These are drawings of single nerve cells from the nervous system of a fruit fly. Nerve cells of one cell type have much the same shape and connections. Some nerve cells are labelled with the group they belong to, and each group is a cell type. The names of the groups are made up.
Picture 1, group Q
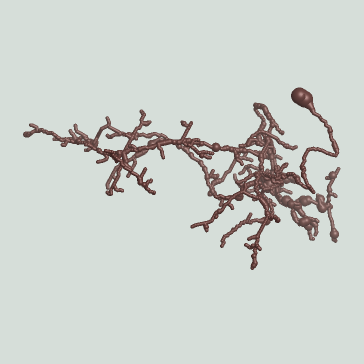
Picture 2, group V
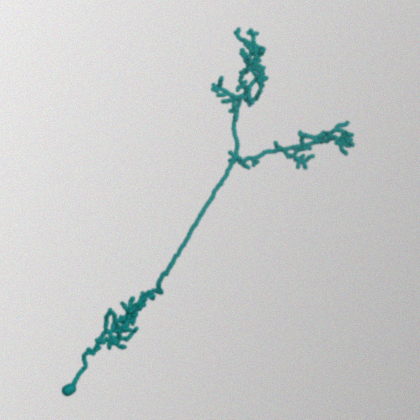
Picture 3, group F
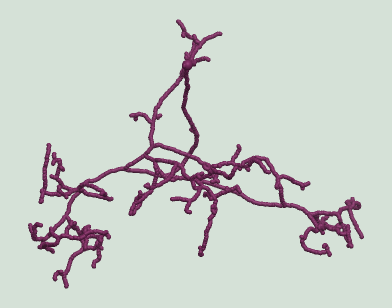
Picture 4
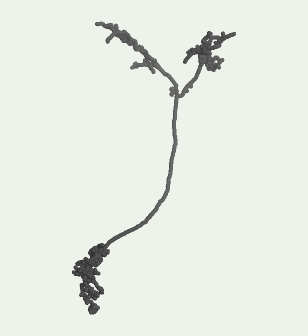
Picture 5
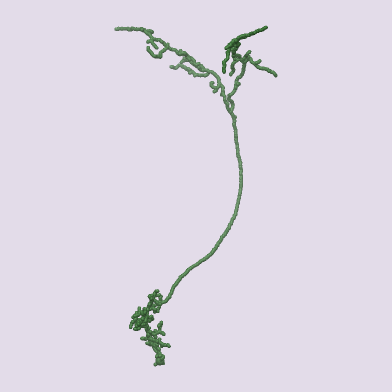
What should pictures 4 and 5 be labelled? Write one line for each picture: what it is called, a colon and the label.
4: group V
5: group V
